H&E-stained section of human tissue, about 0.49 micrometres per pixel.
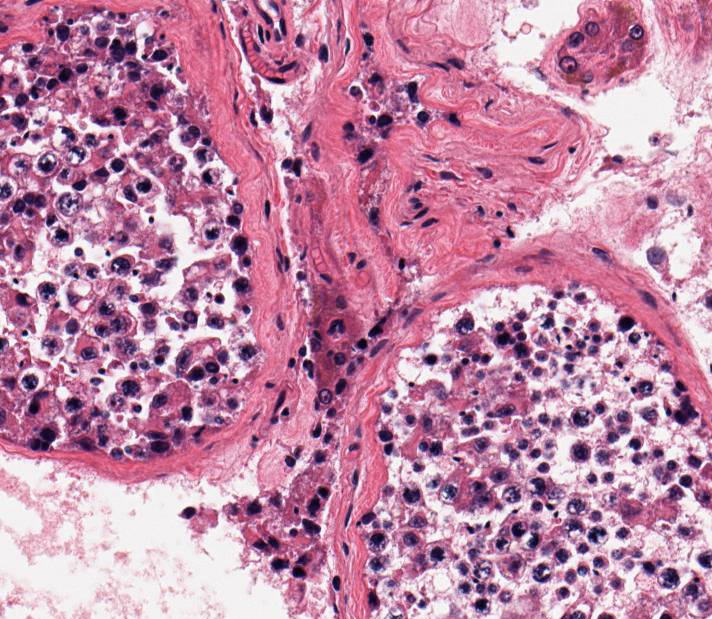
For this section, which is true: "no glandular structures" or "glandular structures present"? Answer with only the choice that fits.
Glandular structures present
